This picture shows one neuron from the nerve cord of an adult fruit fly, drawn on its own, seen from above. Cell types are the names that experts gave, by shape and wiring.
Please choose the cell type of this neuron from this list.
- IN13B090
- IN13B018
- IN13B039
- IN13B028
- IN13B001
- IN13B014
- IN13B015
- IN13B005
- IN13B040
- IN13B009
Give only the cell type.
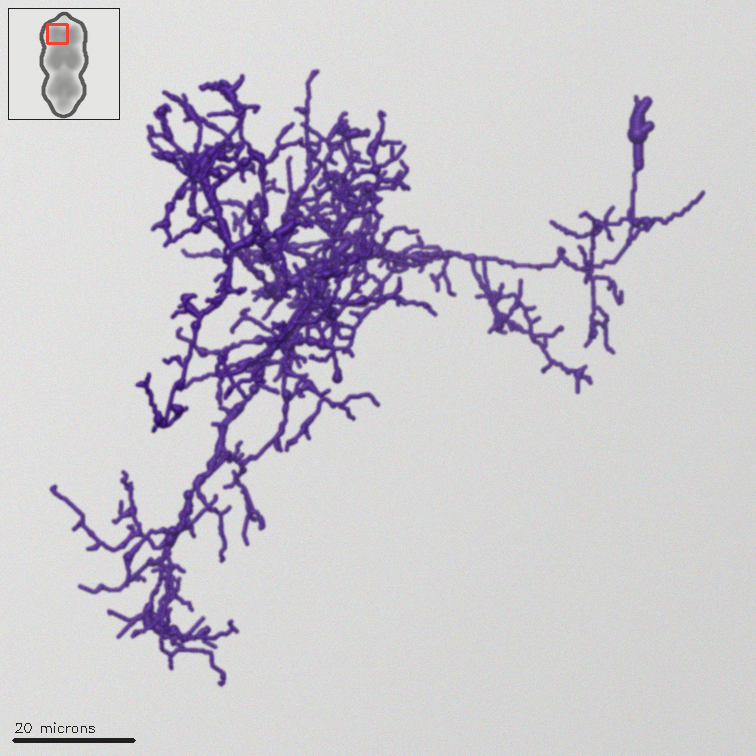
IN13B028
